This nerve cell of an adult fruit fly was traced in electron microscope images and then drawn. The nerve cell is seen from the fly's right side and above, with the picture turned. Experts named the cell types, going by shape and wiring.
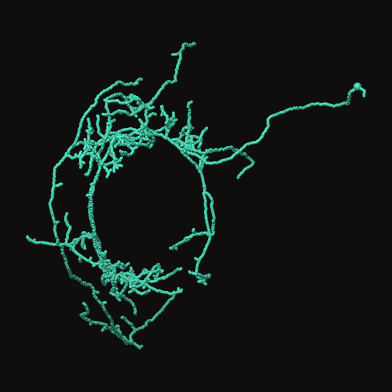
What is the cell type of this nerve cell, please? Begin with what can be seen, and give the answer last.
The cell body is at the upper right of the picture. Dozens of branch ends can be seen. Its broad class is central-brain intrinsic neuron. The cell type is pC1_15b.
